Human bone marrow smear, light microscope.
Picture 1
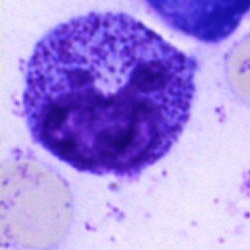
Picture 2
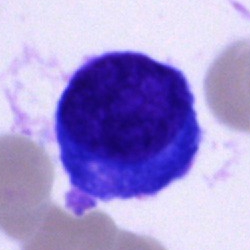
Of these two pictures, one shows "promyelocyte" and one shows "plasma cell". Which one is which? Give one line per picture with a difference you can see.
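The cell in picture 1 is a promyelocyte. Coarse dark purple granules fill the cytoplasm.
The cell in picture 2 is a plasma cell. No distinct granules are seen in the cytoplasm.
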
